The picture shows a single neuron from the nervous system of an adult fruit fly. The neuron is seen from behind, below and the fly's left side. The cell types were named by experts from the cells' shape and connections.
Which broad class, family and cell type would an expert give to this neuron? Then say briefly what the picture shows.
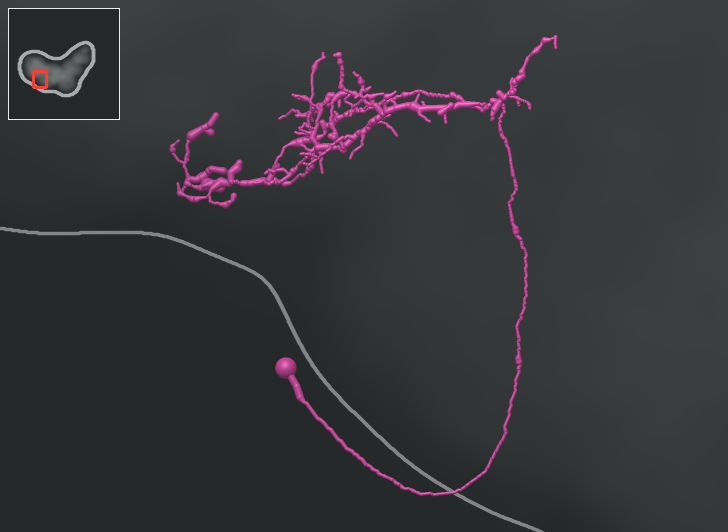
It is a central-brain intrinsic neuron. Its family is hemilineage MD3. It is of cell type AMMC035. Dozens of branch ends can be seen. In this view it is about as wide as it is tall.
